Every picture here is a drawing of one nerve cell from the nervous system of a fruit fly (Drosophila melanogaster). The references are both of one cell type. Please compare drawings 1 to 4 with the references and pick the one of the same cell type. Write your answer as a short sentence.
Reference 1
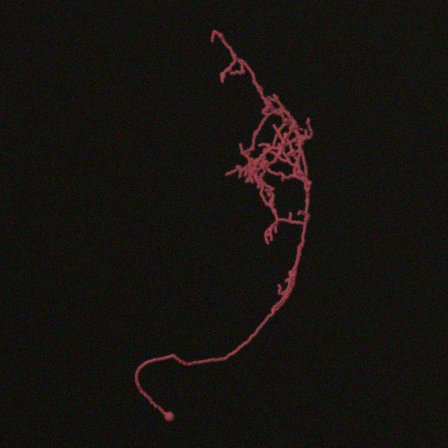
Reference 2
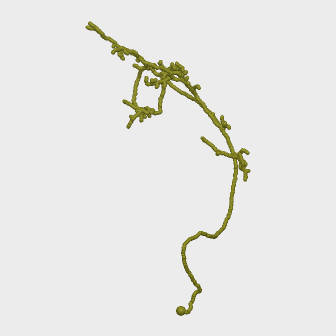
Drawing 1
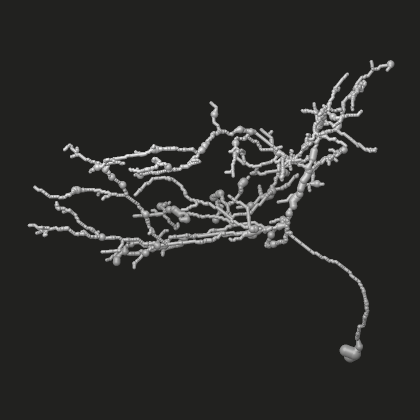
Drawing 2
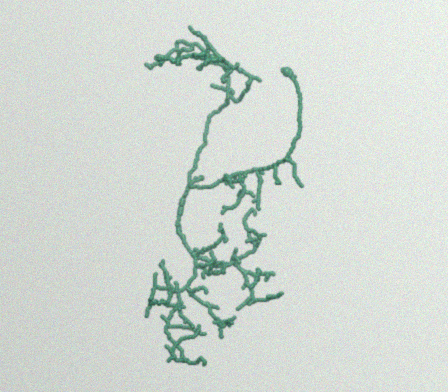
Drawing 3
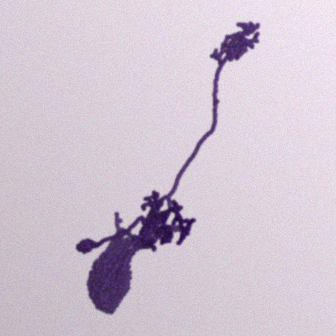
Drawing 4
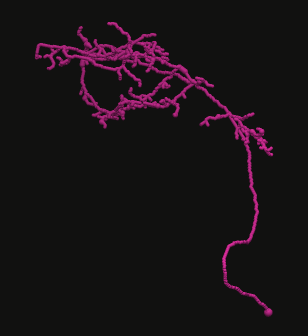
The nerve cell in drawing 4 is of the same cell type.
